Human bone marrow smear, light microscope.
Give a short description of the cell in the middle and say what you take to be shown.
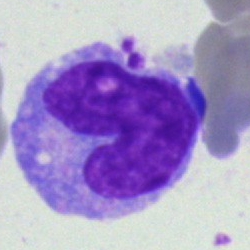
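Outline first: roughly round, with a slightly irregular edge. Next, the nucleus: deeply indented into a kidney or horseshoe shape, with its notch opening toward the left side of the cell. Then the cytoplasm, which is pale greyish-blue. Finally, the name: monocyte.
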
